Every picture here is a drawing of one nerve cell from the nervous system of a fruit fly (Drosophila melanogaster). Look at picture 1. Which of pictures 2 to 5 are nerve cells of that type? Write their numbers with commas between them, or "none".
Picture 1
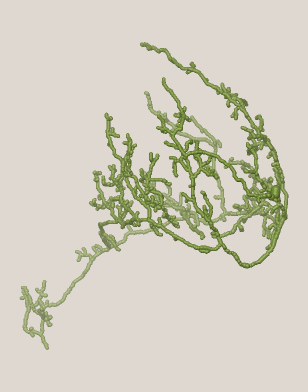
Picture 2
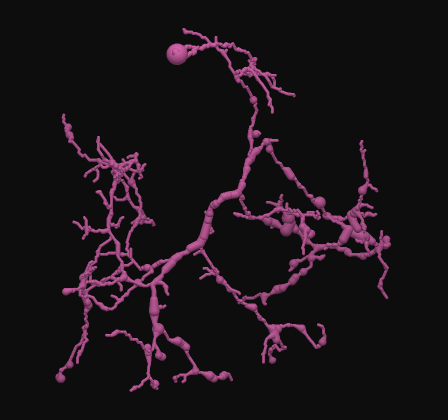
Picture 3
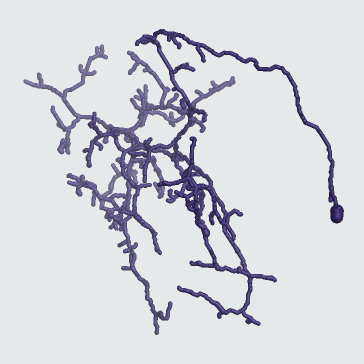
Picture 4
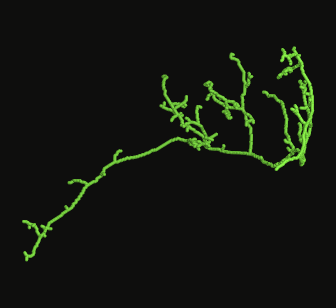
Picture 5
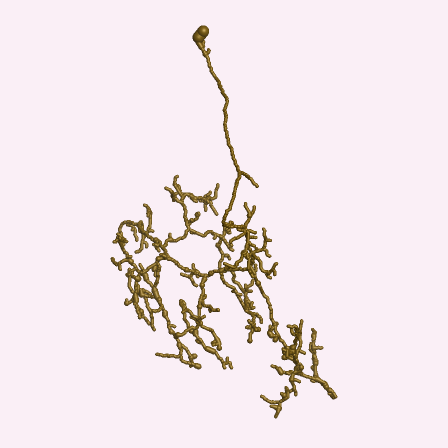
none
